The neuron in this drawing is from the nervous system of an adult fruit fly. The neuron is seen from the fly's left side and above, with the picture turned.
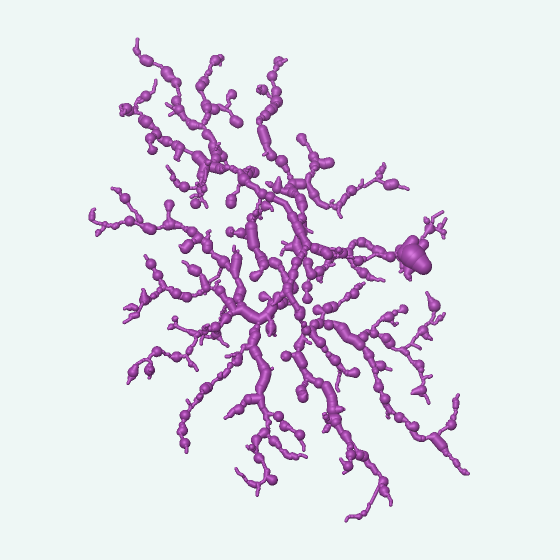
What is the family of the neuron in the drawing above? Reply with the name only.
Dm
